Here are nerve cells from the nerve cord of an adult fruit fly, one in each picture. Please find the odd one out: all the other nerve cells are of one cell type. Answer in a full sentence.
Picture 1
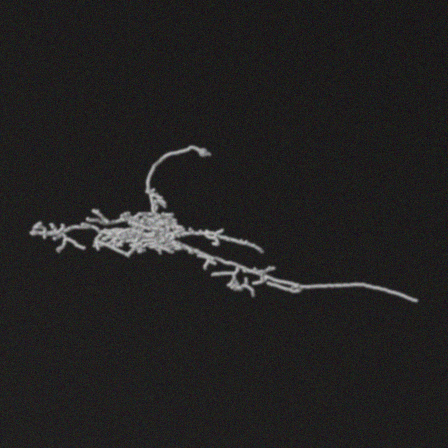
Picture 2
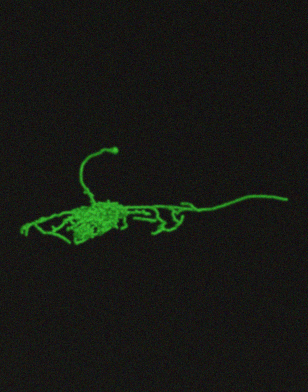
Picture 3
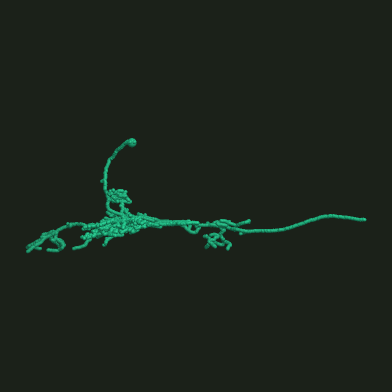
Picture 2 shows a nerve cell of another cell type.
